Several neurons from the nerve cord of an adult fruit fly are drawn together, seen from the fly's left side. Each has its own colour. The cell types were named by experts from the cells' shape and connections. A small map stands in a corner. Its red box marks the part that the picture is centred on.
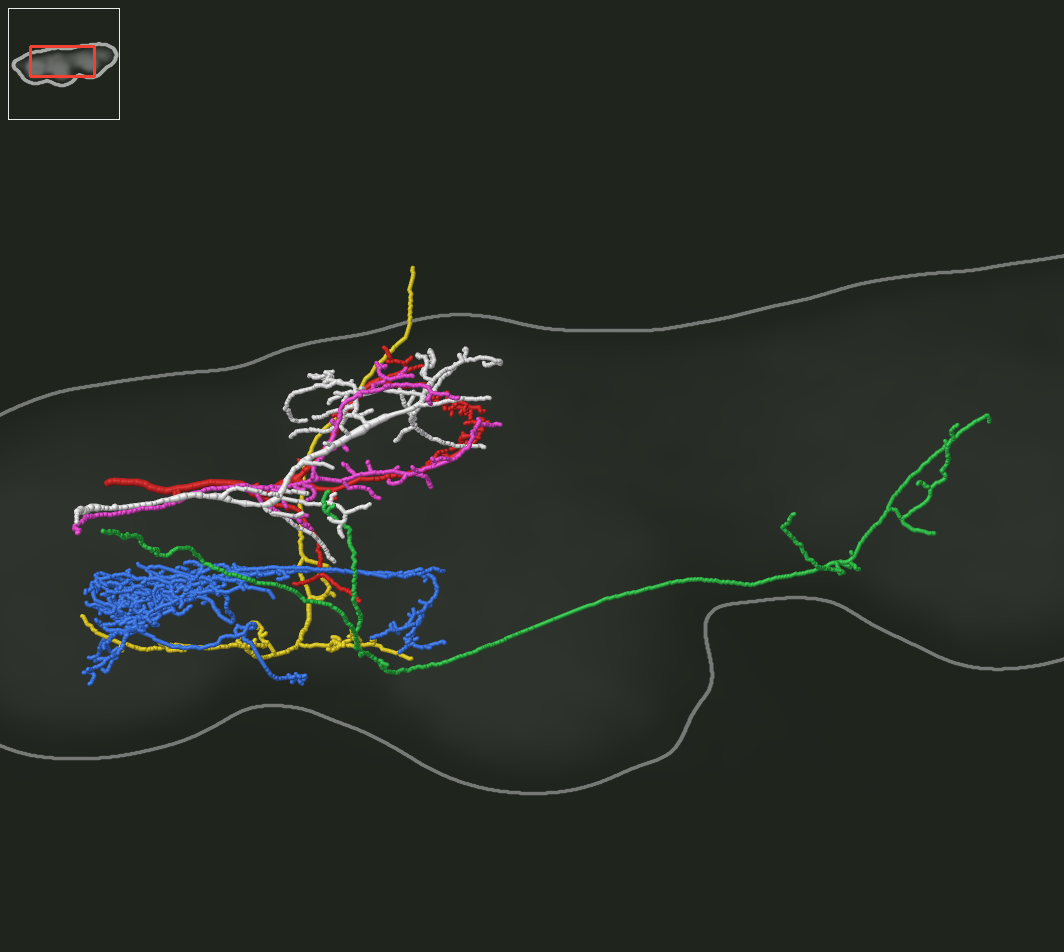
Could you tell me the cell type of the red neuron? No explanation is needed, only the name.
SNpp38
